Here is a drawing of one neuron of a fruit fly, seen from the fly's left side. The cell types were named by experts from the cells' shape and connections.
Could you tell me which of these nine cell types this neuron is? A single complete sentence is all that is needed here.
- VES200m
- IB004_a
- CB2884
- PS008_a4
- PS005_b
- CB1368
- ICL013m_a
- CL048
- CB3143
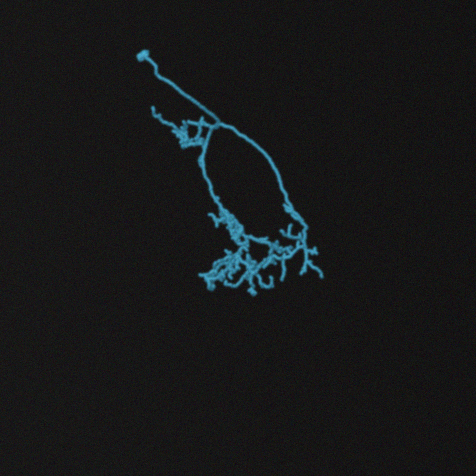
By cell type, this neuron is classified as VES200m.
